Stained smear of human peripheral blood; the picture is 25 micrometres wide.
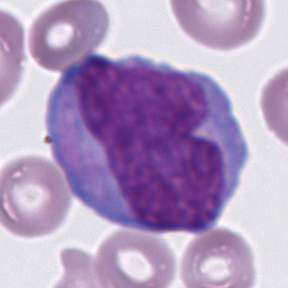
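Atypical promyelocyte at the centre of a stained blood smear. Taking each feature in turn: the outline is irregular, its edges gently bumpy rather than a smooth circle; the nucleus is folded, with a deep notch cutting in from the right side; the broadest band of cytoplasm lies on the left; and that cytoplasm holds no coarse granules.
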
